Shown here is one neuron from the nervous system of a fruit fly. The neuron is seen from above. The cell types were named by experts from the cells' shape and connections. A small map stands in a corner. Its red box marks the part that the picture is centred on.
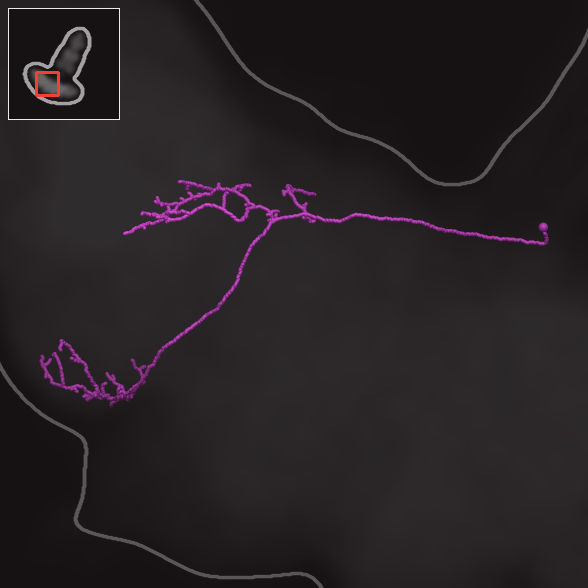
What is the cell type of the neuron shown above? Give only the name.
CB2995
